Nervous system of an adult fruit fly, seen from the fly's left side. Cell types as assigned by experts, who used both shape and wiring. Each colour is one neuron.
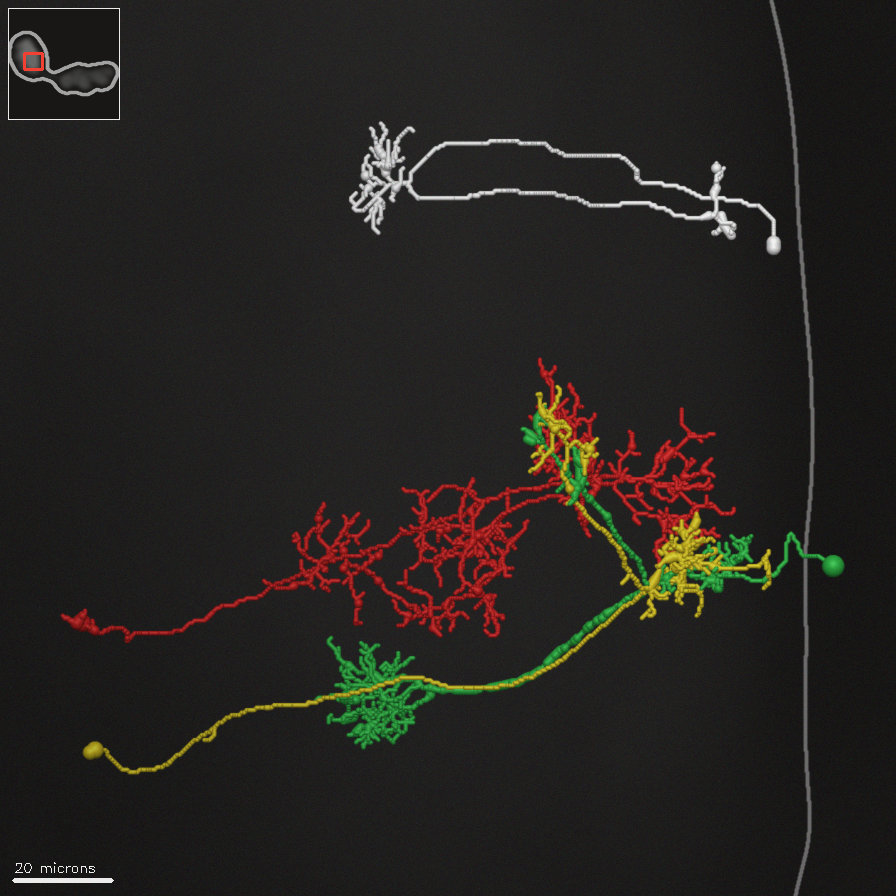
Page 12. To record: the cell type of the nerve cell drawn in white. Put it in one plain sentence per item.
The cell type is T4d.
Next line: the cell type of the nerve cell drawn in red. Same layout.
The cell type is TmY15.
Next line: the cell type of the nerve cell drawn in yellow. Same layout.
The cell type is TmY20.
